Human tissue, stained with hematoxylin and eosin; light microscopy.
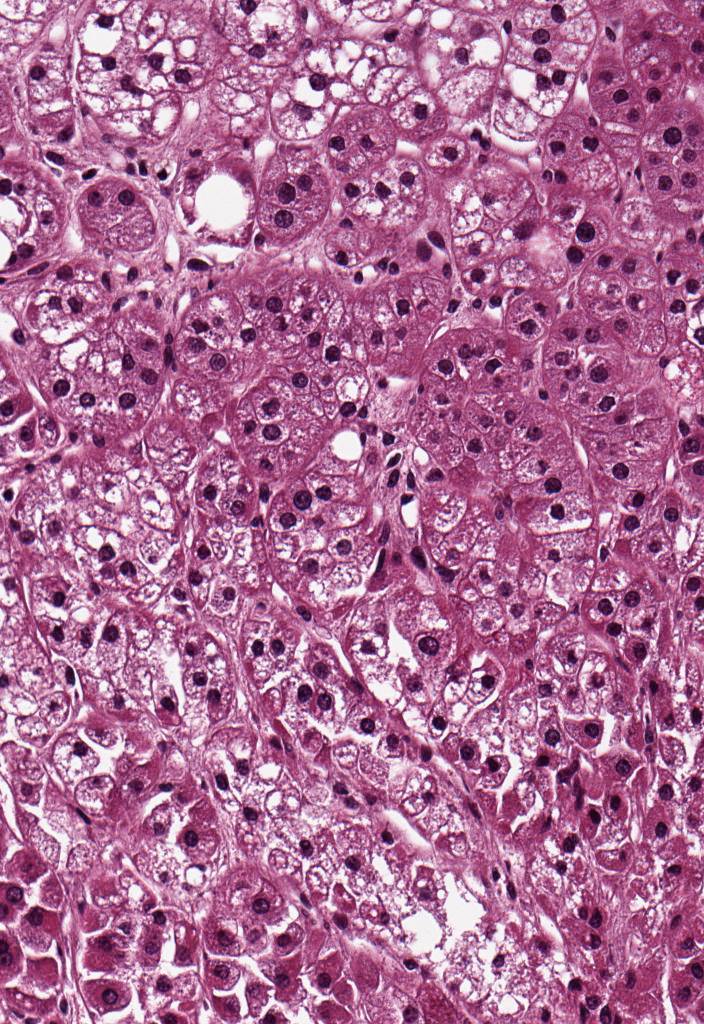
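Adrenal gland, its cells grouped throughout into rounded nests and short cords outlined by thin strands of tissue. Toward the lower edge, more cells have compact, deeper pink cytoplasm with fewer vacuoles. Nuclei of the large cells are round and central, with a distinct dark nucleolus. Scattered cells, especially in the upper half, contain two nuclei.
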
